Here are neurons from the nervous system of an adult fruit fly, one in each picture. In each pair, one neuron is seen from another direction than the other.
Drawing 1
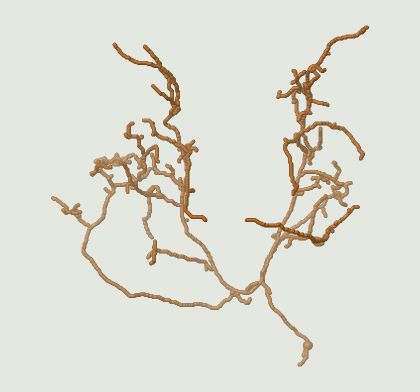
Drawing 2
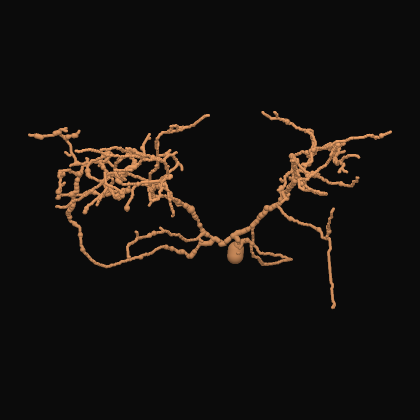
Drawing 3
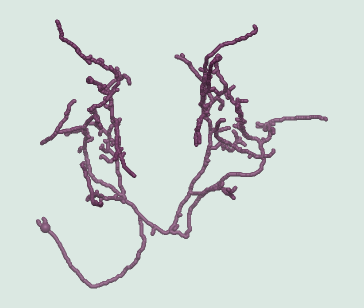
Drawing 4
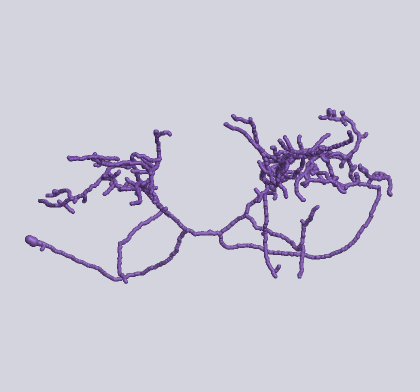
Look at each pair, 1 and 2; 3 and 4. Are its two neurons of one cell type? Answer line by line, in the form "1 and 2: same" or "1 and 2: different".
1 and 2: same
3 and 4: same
